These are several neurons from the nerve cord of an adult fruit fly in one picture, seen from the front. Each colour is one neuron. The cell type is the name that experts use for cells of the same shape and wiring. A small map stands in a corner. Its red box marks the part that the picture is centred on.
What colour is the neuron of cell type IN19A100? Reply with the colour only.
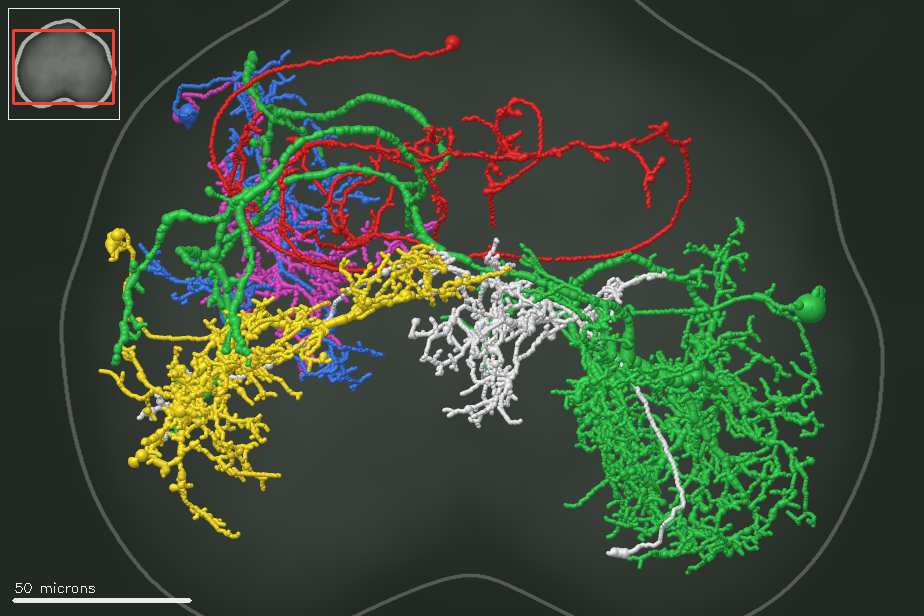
magenta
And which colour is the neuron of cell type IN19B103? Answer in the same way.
red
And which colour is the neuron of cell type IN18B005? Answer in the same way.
green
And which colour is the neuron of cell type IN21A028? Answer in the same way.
yellow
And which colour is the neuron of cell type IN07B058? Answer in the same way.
white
